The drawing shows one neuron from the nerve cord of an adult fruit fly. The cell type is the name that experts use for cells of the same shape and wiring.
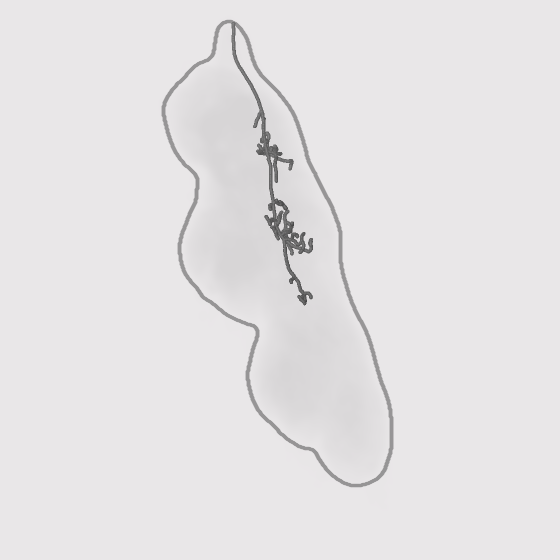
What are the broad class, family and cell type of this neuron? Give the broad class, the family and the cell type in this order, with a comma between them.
descending neuron, DNp, DNp19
